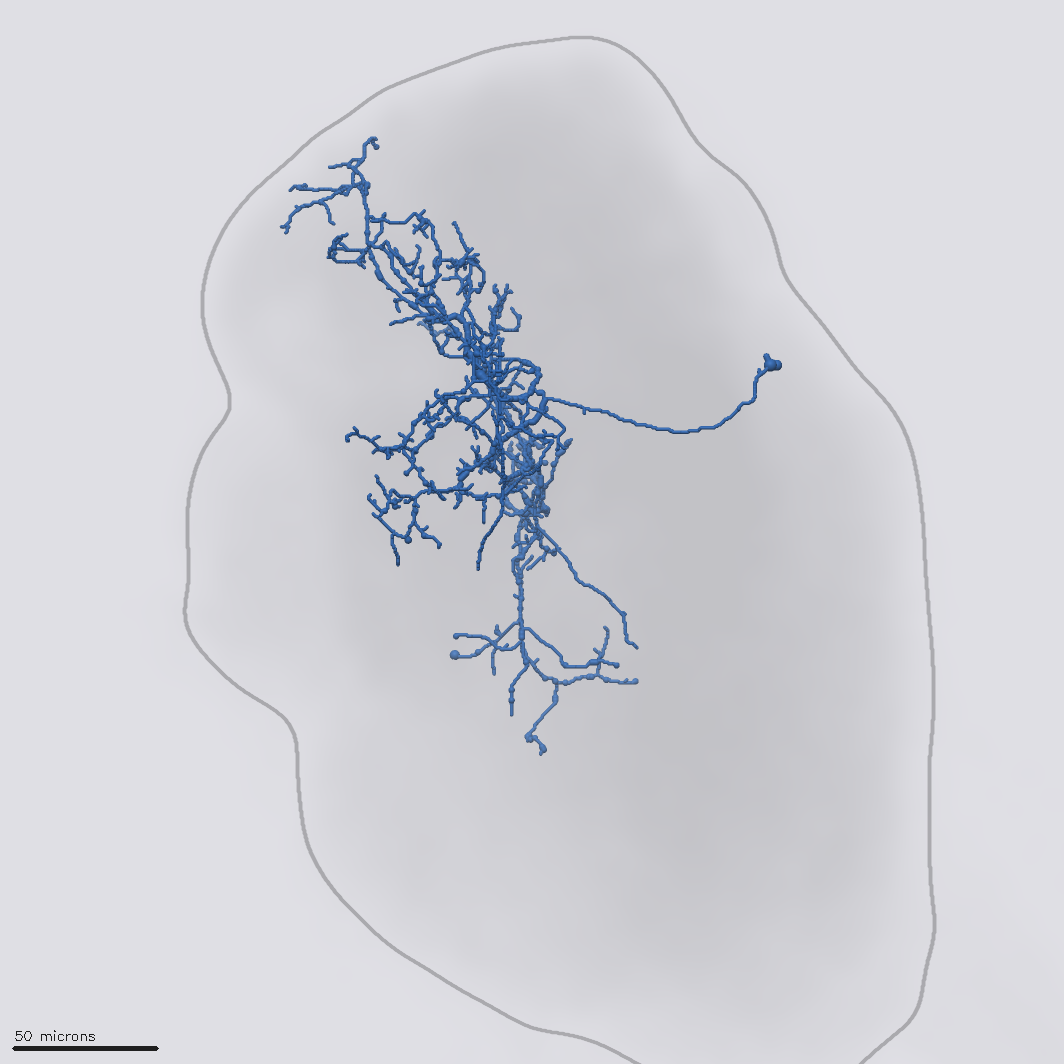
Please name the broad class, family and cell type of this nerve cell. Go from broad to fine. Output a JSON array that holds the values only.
["central-brain intrinsic neuron", "hemilineage DL1_ventral", "AVLP714m"]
